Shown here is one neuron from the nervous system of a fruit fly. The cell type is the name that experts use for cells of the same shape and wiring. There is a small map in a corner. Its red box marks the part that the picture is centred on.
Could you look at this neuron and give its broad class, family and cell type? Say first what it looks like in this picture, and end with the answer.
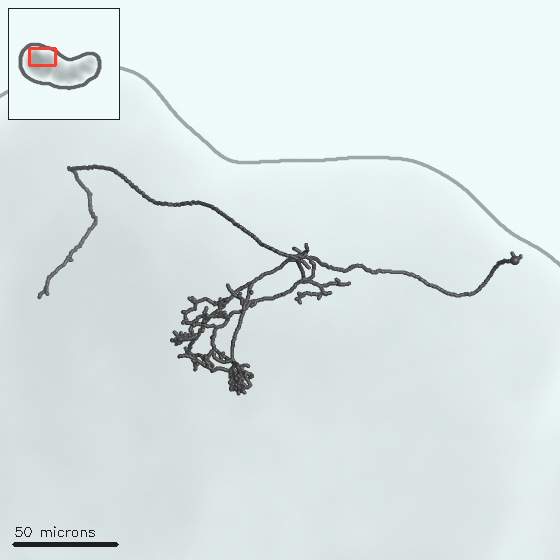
Its cell body lies on the right of the picture. By the scale bar it is about 250 microns wide in this view. This is a central-brain intrinsic neuron. The family is hemilineage DL1_dorsal. The cell type is MBON15.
